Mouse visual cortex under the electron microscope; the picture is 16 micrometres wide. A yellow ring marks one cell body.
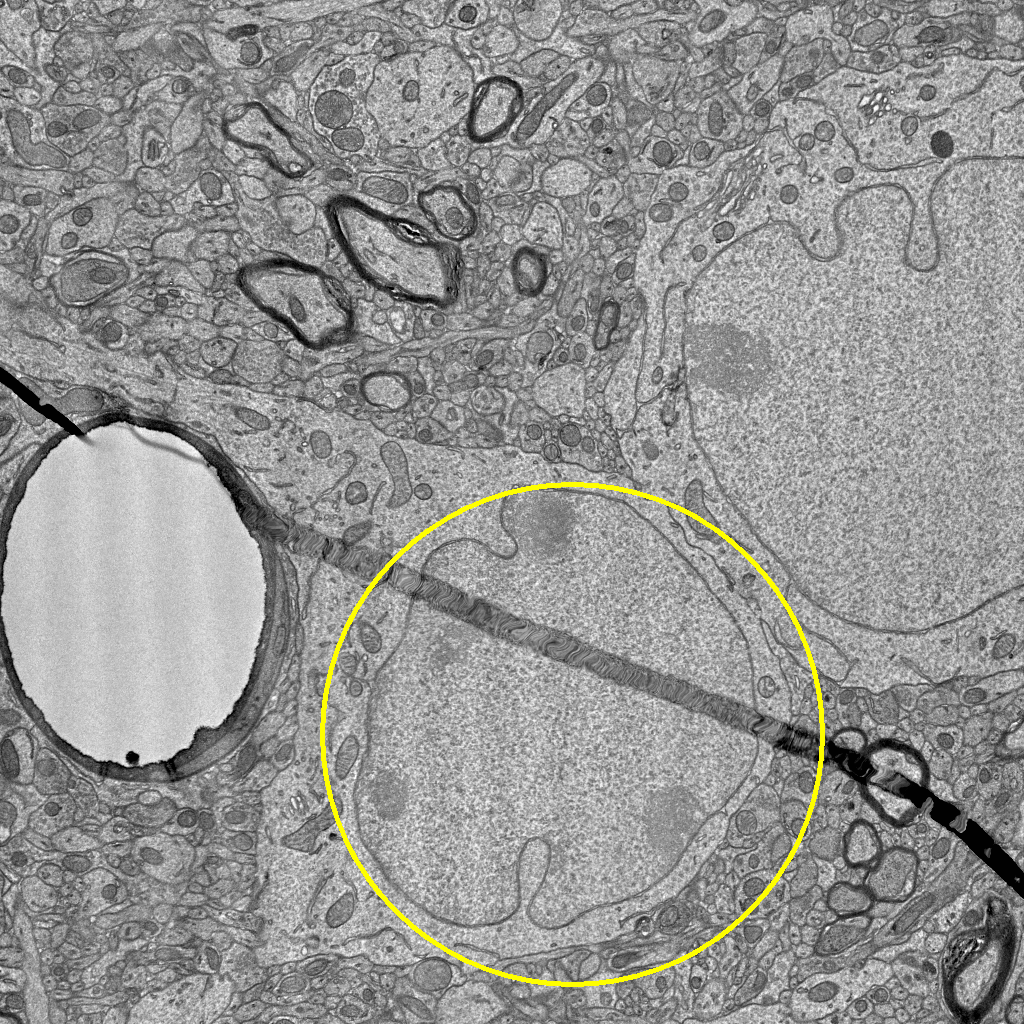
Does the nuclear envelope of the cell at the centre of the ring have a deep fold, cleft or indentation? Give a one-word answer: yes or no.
Yes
